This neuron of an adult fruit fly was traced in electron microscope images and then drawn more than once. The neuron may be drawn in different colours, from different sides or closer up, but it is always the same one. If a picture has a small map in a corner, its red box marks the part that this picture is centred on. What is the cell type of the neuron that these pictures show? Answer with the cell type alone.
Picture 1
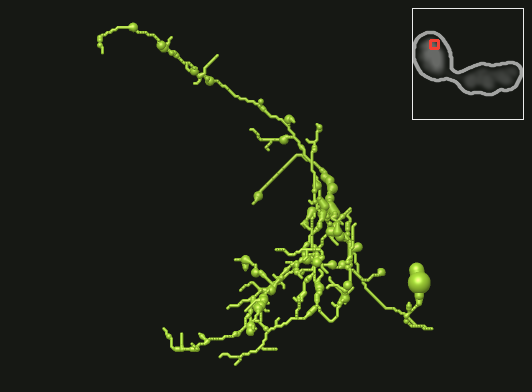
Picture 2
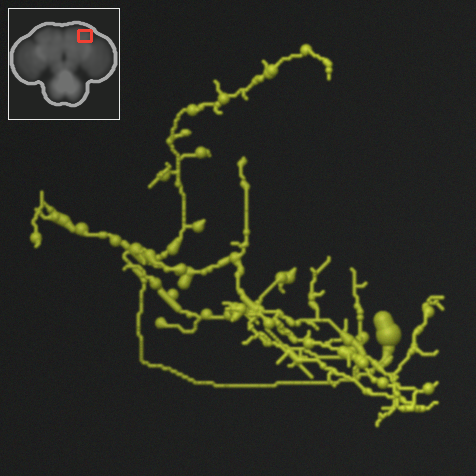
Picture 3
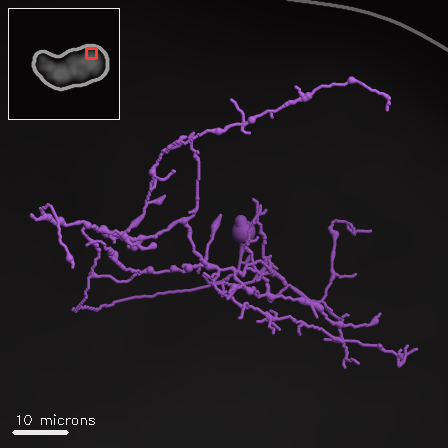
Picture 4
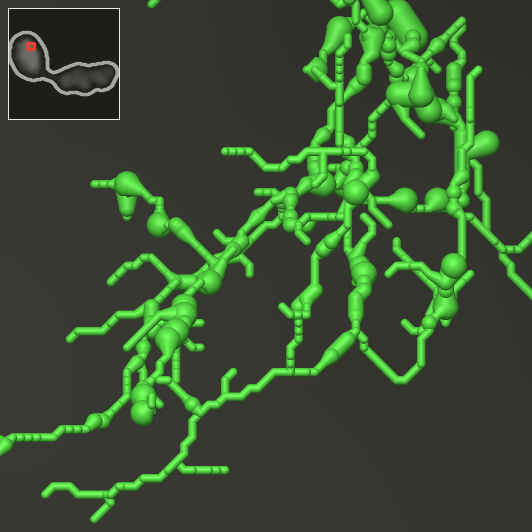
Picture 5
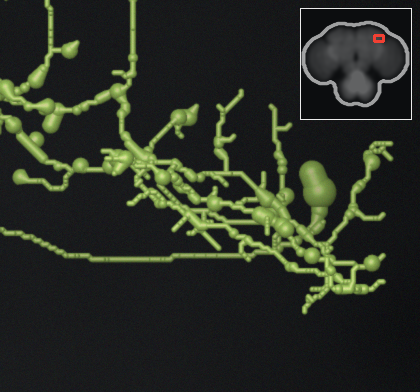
LHPV4b3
